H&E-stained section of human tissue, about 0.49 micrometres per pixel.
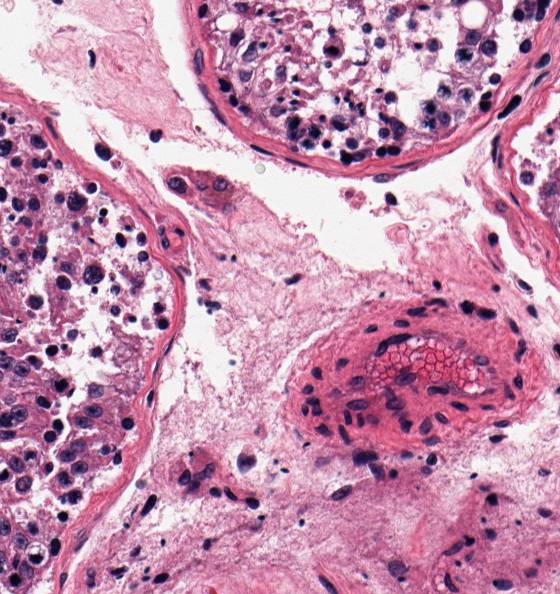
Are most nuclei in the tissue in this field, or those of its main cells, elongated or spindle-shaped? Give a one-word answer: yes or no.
No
